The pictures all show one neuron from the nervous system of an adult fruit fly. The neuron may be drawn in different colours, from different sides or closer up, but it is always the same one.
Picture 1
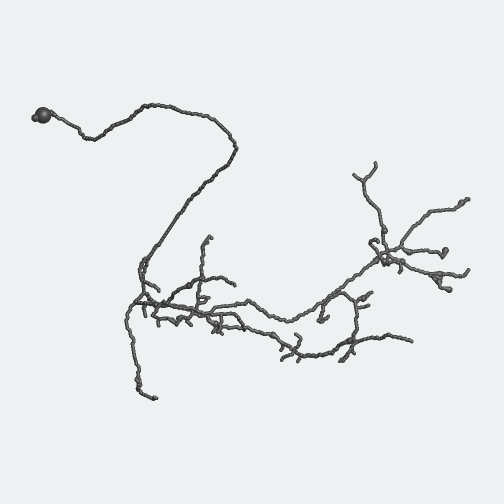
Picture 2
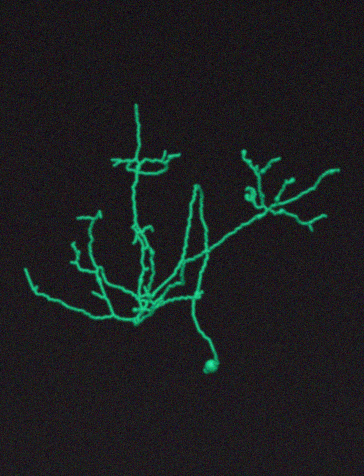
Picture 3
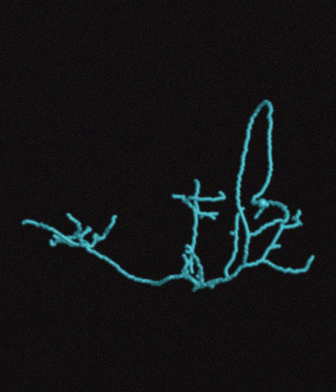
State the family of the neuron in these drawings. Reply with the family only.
hemilineage VPNl&d1_dorsal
